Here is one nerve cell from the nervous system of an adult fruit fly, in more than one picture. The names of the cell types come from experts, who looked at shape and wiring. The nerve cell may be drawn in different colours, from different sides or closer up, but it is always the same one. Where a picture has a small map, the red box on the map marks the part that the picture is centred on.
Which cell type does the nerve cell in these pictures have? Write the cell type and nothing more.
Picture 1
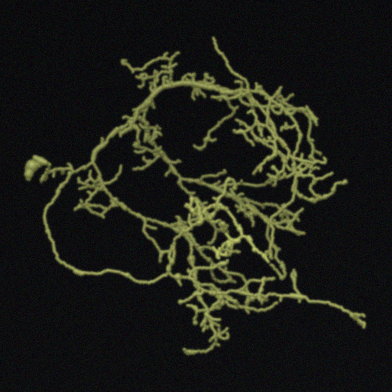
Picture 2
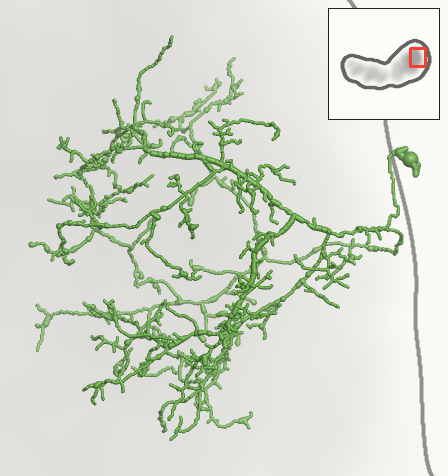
CB4166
